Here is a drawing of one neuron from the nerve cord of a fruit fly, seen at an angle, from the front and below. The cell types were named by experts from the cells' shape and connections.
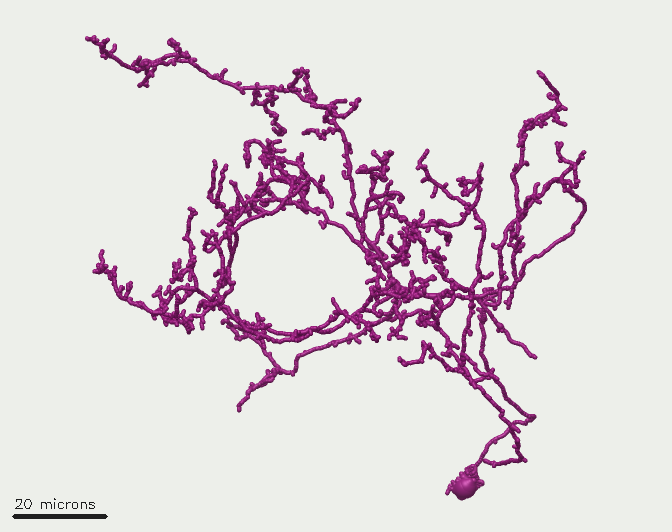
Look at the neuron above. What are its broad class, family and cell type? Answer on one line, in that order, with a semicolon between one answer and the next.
nerve-cord intrinsic neuron; hemilineage 20A.22A; IN20A.22A013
